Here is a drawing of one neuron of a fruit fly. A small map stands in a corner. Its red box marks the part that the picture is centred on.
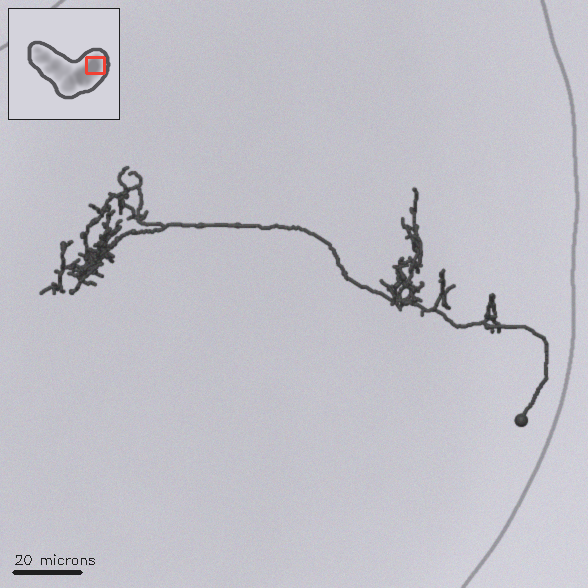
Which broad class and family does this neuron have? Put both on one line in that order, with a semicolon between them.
optic-lobe intrinsic neuron; TmY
